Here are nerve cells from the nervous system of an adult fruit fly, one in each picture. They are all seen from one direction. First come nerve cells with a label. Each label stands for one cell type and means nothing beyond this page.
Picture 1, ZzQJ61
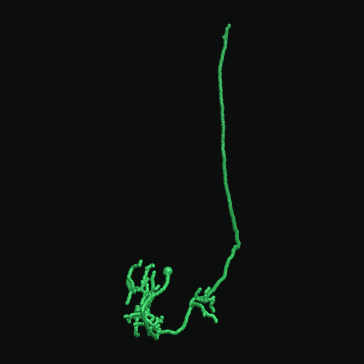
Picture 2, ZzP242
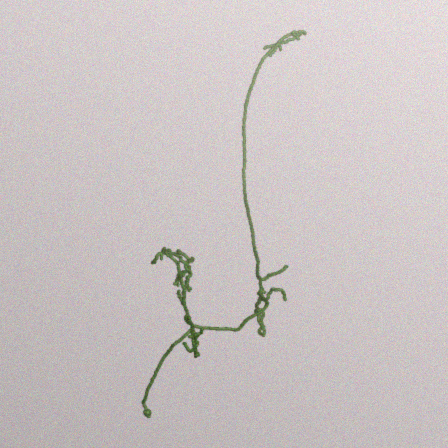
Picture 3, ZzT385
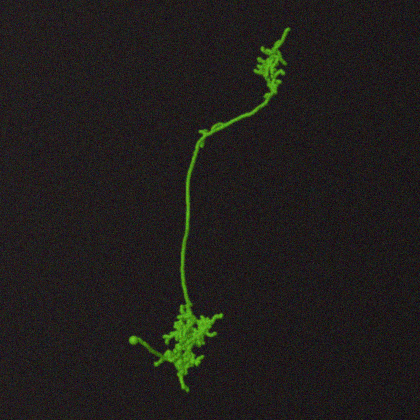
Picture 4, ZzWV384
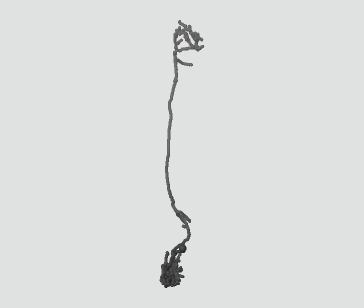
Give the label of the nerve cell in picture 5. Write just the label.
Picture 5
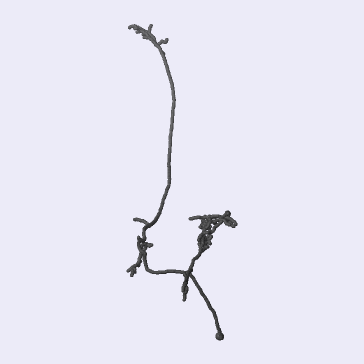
ZzP242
